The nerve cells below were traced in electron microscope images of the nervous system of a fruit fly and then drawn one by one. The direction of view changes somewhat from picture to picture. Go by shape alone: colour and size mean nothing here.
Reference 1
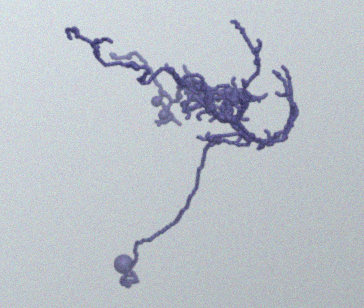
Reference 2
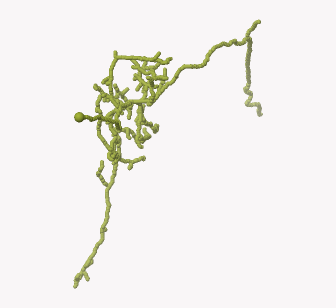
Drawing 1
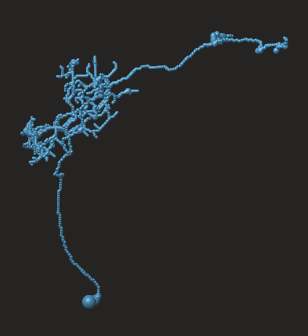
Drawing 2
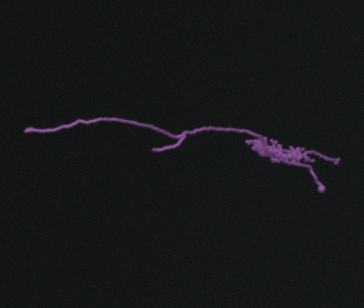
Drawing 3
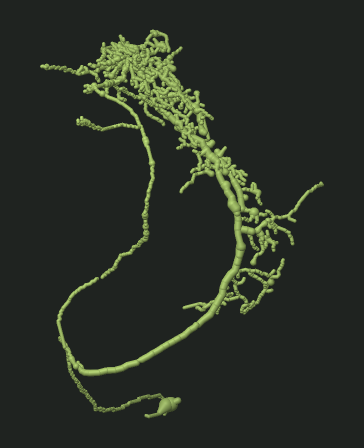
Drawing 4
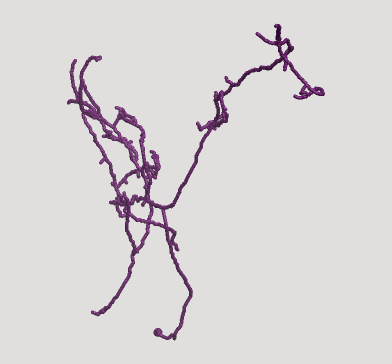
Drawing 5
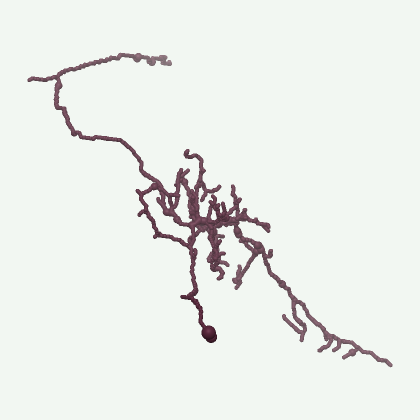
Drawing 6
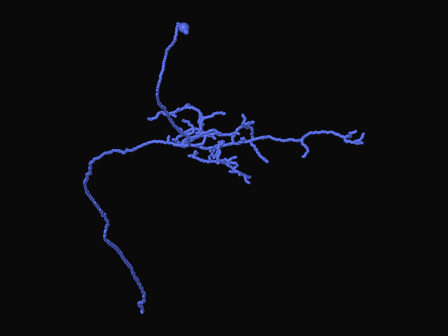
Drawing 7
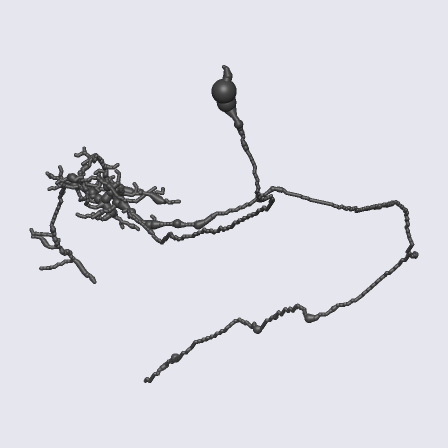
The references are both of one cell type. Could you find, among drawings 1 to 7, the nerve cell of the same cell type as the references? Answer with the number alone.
5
